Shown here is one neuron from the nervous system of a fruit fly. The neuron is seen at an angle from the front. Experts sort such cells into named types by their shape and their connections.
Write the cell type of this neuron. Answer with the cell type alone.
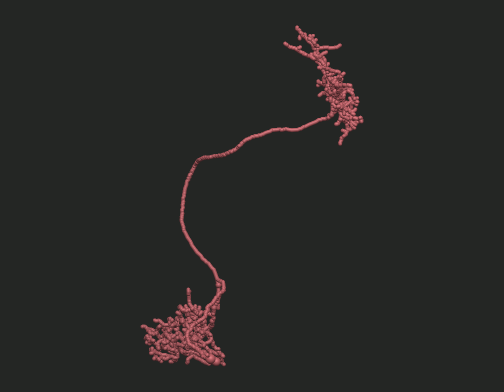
AVLP447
